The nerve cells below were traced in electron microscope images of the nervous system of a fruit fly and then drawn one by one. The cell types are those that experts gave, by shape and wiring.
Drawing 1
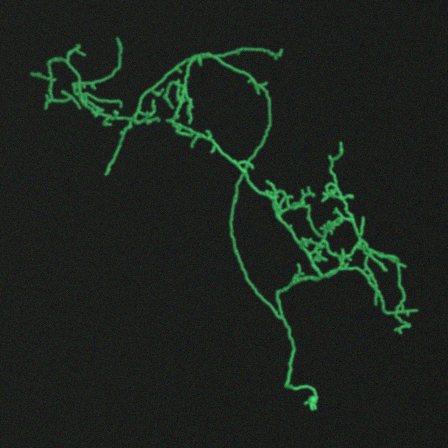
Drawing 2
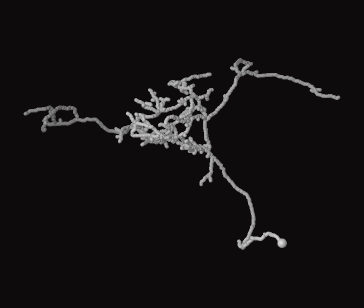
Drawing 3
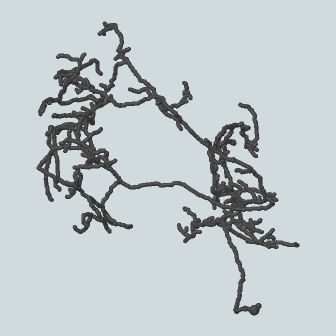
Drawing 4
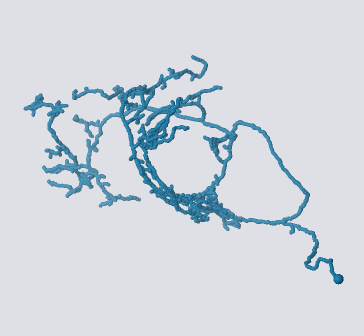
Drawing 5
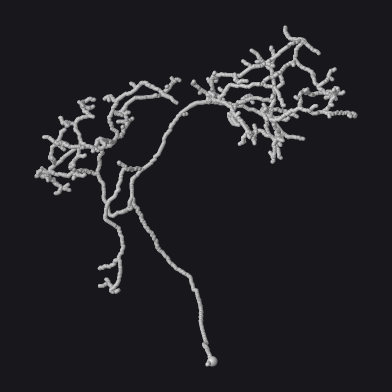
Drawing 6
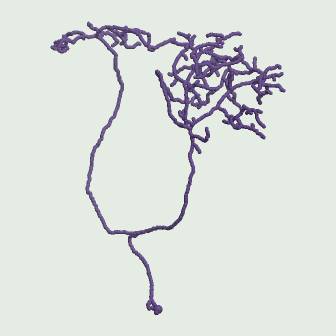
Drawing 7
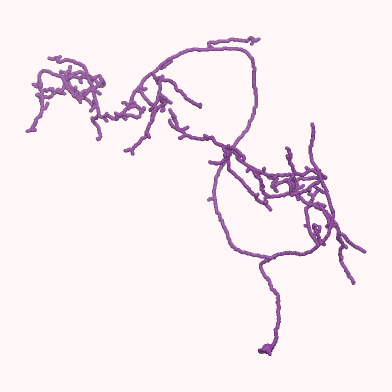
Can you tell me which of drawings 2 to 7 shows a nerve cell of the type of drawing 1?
7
